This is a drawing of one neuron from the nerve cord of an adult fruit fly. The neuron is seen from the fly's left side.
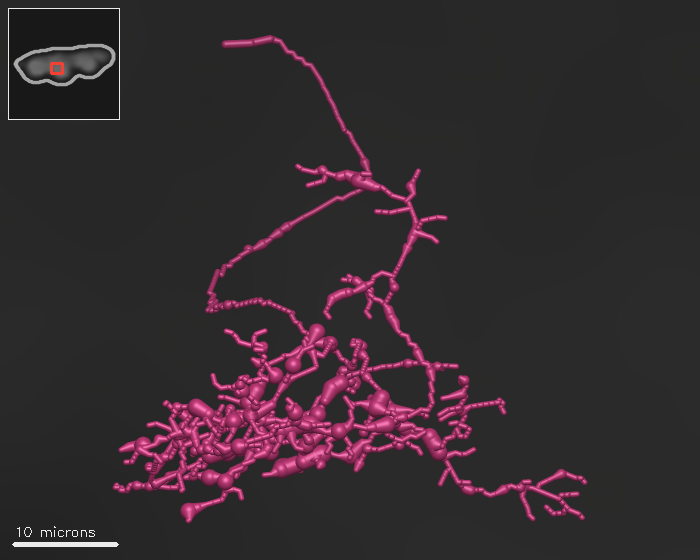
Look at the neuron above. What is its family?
class mechanosensory proprioceptive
